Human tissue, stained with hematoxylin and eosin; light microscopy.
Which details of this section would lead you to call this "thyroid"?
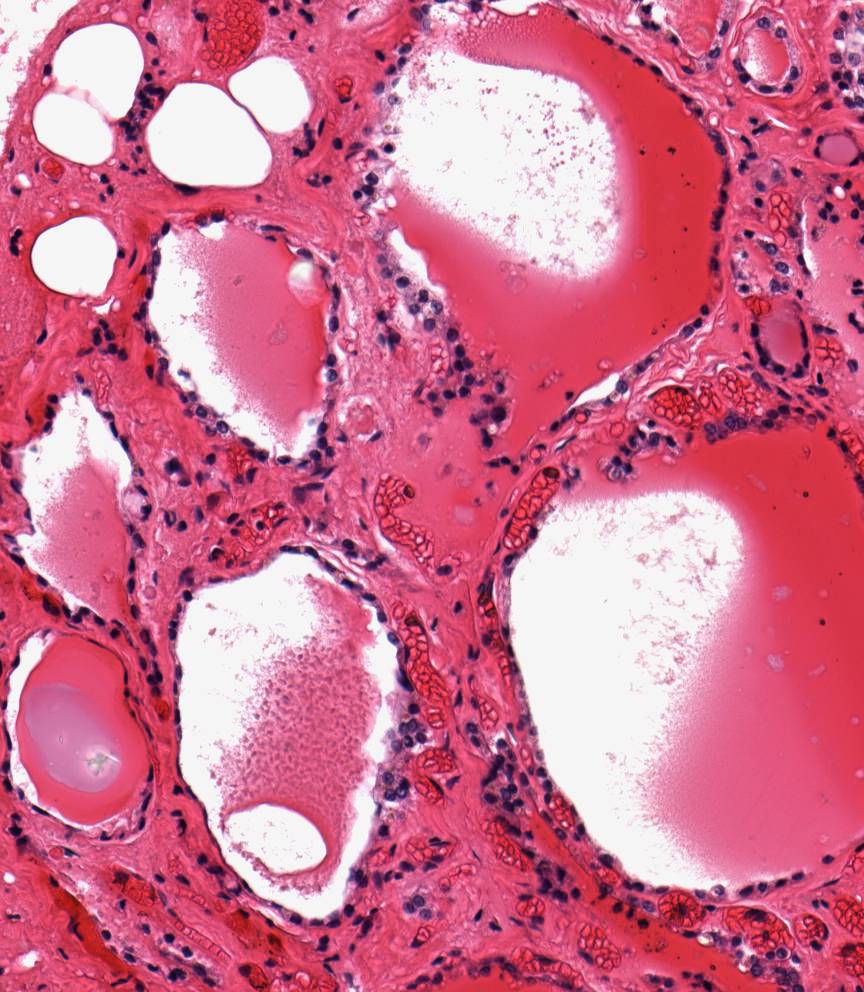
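This is thyroid.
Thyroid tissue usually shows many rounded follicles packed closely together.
The field here is all closed rounded follicles of widely varying size, the largest on the right.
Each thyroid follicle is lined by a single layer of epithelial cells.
That holds here: one layer, with small dark nuclei.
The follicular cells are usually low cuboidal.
These range from flattened to low cuboidal, so they match only in part. The linings are smooth, with no papillary infoldings projecting into the lumens.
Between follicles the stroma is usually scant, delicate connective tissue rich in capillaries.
Here thin-walled capillaries packed with red blood cells run between them.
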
